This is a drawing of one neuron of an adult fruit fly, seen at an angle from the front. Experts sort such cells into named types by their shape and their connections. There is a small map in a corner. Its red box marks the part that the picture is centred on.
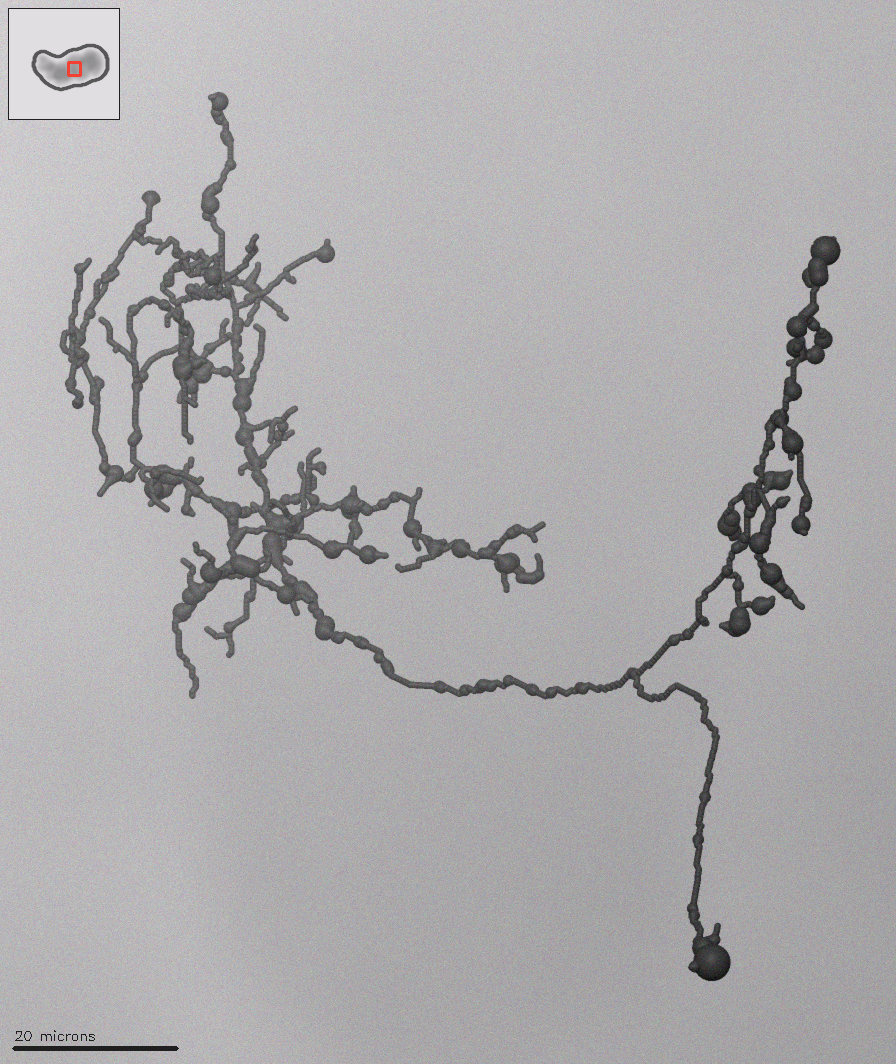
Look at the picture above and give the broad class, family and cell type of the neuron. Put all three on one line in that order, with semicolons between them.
central-brain intrinsic neuron; hemilineage LALa1_posterior; WED009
